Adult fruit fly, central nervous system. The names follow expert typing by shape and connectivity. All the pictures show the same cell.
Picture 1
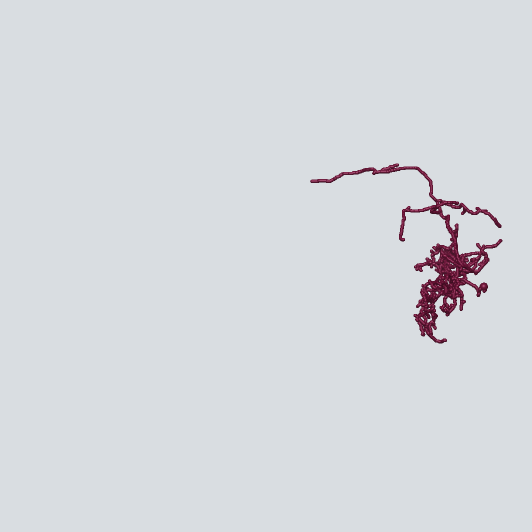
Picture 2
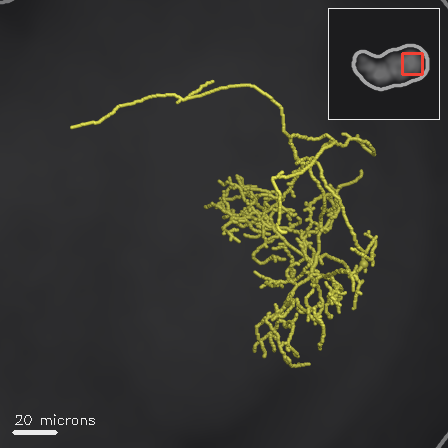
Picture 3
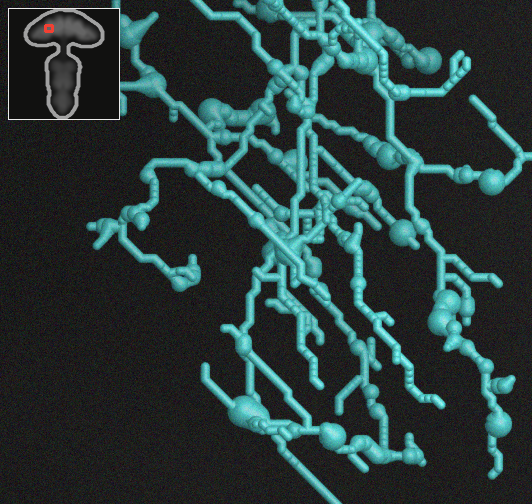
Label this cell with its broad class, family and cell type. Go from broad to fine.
central-brain intrinsic neuron; hemilineage VLPl&p2_lateral; CB3445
